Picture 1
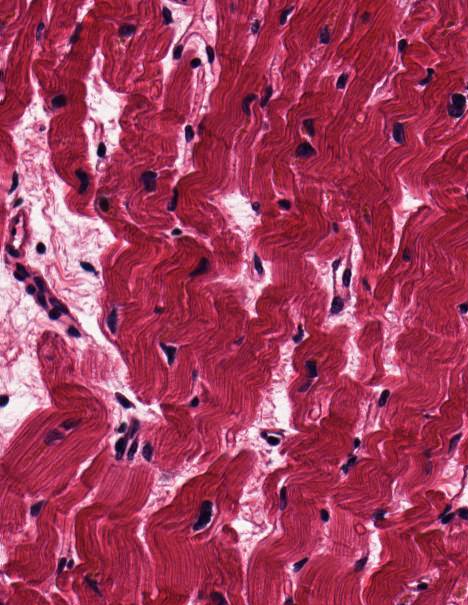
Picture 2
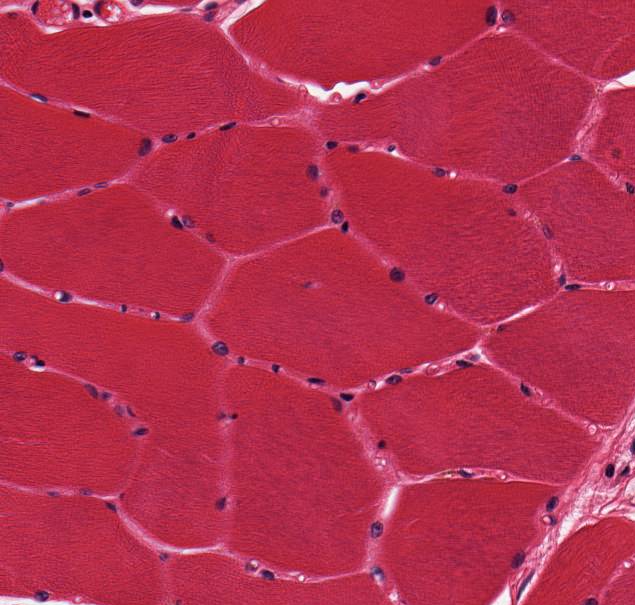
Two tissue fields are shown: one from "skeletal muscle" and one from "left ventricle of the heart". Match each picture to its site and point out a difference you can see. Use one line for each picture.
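Picture 1 – left ventricle of the heart. Each fibre has oval dark purple nuclei lying centrally within the fibre rather than at its edge.
Picture 2 – skeletal muscle. The dark, flattened nuclei sit at the edges of the fibres rather than in their centres.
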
